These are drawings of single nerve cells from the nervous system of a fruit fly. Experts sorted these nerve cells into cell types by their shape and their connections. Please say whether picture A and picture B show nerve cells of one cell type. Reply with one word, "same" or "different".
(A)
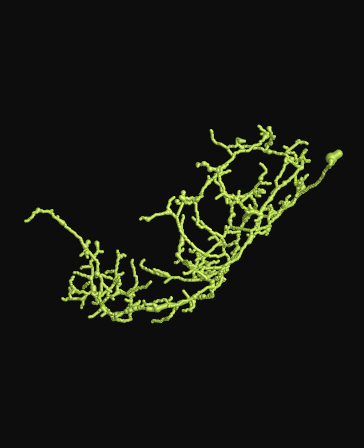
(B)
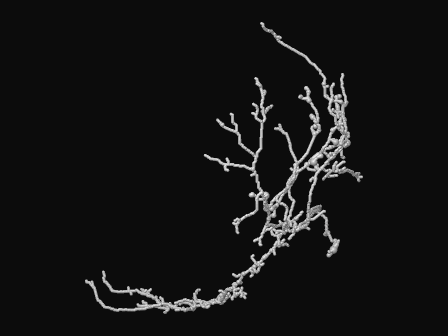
different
